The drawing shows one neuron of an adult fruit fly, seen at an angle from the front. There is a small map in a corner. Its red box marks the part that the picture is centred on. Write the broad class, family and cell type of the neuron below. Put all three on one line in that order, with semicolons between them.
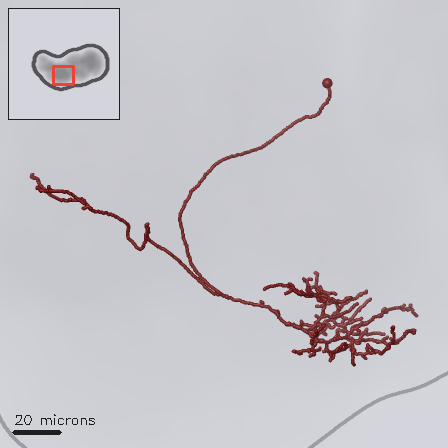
nerve-cord intrinsic neuron; hemilineage 23B; IN23B063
